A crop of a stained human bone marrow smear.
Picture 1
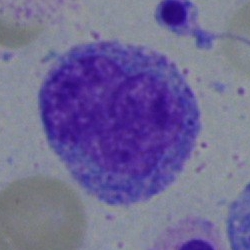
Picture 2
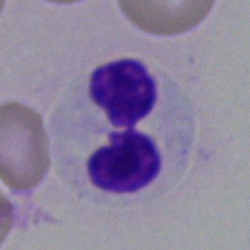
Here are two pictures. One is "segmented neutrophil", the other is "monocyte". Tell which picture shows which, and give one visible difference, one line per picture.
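The cell in picture 1 is a monocyte. The nucleus is large and fills most of the cell.
The cell in picture 2 is a segmented neutrophil. The cytoplasm is abundant and pale lilac-grey.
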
